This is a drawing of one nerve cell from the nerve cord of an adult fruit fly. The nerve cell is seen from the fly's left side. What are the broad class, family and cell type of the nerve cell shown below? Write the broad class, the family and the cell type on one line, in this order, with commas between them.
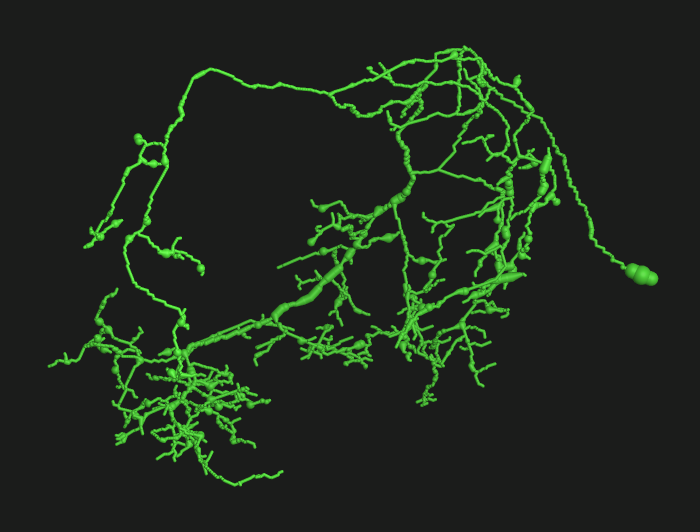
nerve-cord intrinsic neuron, hemilineage 03A, IN03A076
